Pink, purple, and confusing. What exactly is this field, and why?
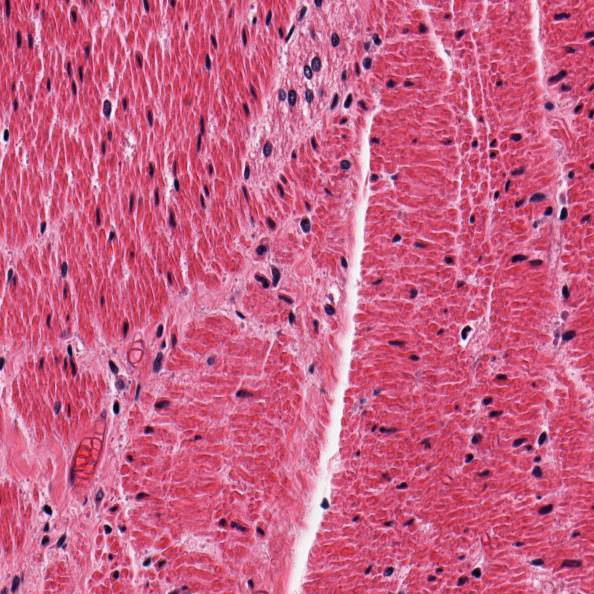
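Looking over it, this is smooth muscle. Nearly all of it is deeply eosinophilic muscle fibres in bundles, fitting the usual tightly packed pink bundles and unlike paler loose connective tissue. On the right the fibres run roughly vertically, top to bottom. There's a small vessel with red blood cells near the lower left edge, and no fat cells anywhere.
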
